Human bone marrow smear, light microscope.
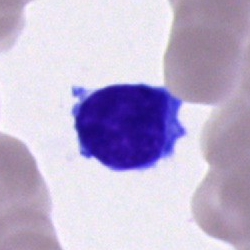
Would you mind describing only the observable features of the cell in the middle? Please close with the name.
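Start at the edge: small ragged projections stick out at the upper left and along the right side. The cytoplasm is only a scant blue rim, and you'll see it mostly at that right edge. Look into the nucleus and you'll find no nucleolus, and there are no granules anywhere in the cell. This is a lymphocyte.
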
